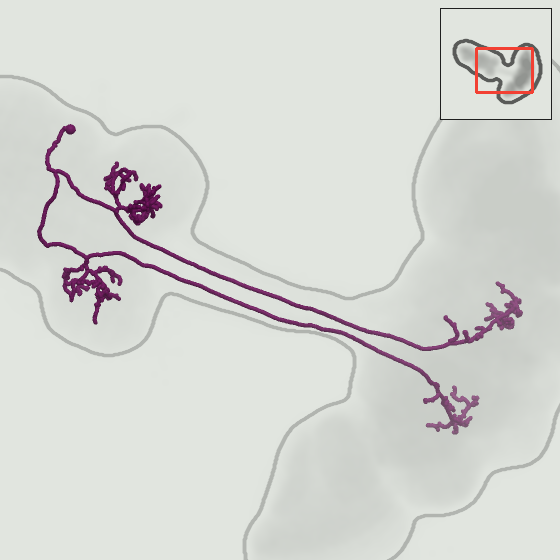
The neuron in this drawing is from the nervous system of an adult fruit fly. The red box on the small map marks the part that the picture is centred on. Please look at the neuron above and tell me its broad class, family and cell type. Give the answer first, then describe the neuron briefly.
This is an ascending neuron. Its family is hemilineage 09B. The cell type is AN09B026. It runs through the neck, between the brain and the nerve cord. The cell body is at the upper left of the picture.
